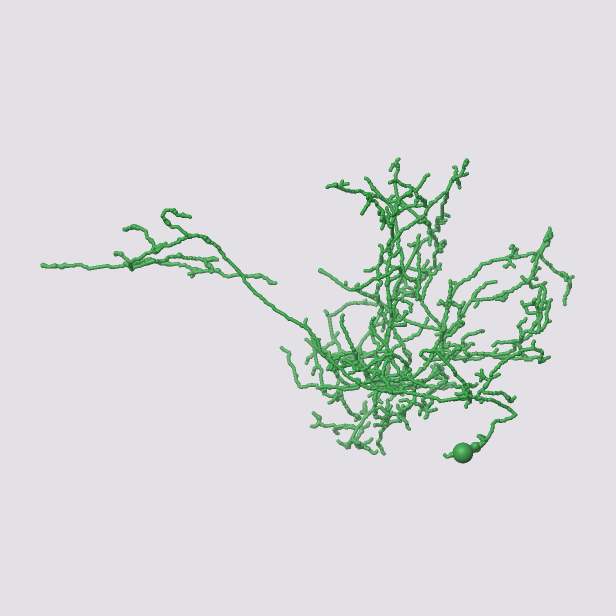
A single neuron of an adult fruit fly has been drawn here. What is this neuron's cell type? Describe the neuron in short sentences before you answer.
The cell body can be seen at the lower right of the picture. More than a hundred branch ends can be seen. This is a central-brain intrinsic neuron. The cell type is aSP10B.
